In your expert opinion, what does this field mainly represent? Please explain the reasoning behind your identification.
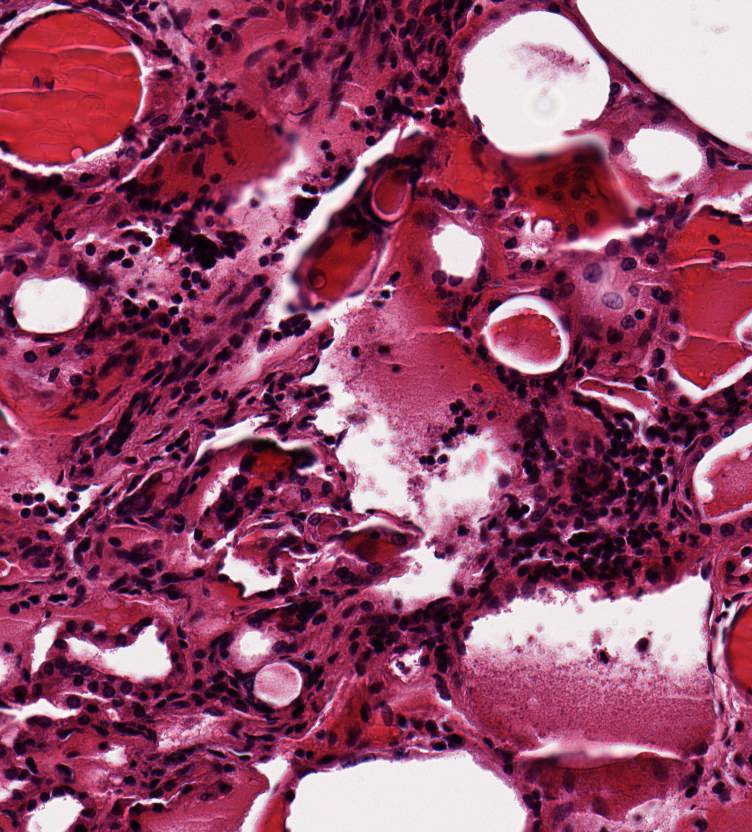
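Thyroid follicle, mainly. Rounded follicle-like spaces of varying size throughout, separated by cellular stroma. Many filled with dense, deep red, homogeneous material.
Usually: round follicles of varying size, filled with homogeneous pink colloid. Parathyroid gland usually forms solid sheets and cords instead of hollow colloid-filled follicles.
Contents cracked; in several, as upper left and centre, pulled from the wall with a clear rim. Upper right: a few cells with large round pale nuclei and abundant pink cytoplasm.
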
